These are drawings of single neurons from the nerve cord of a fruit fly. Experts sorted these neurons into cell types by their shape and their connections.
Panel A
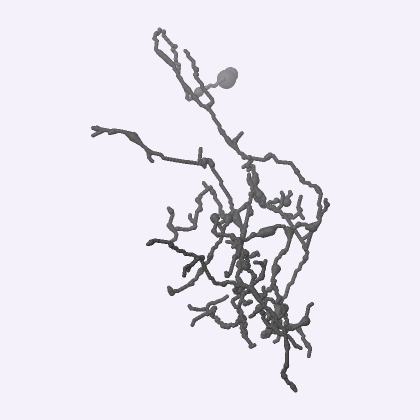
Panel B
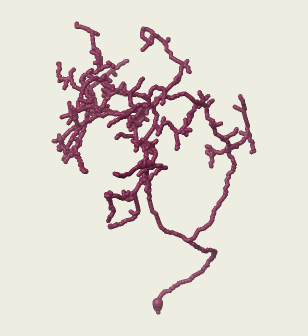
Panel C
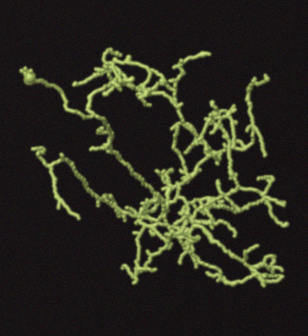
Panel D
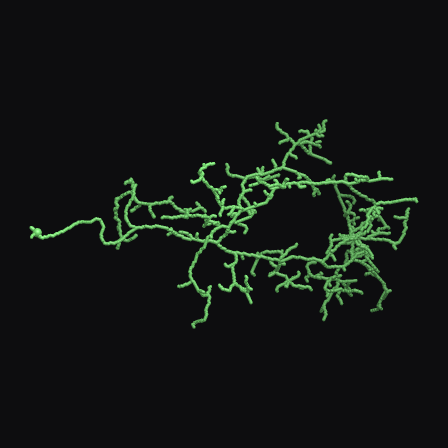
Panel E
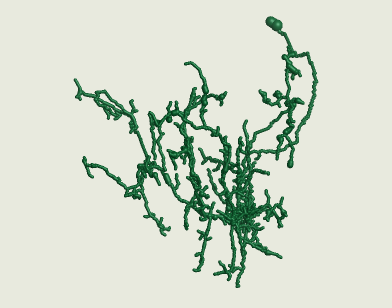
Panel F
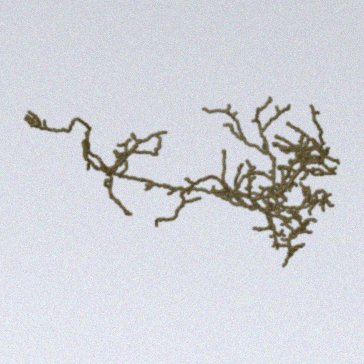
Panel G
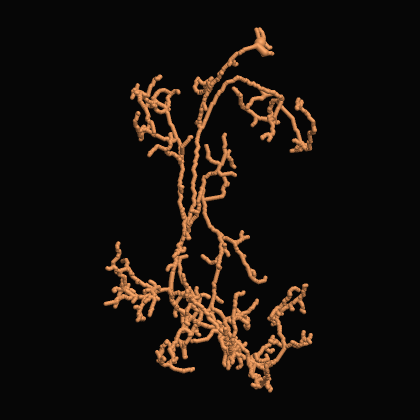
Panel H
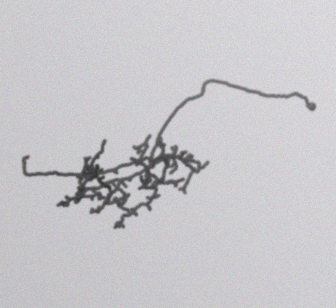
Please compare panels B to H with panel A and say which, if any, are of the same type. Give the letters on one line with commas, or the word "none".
H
